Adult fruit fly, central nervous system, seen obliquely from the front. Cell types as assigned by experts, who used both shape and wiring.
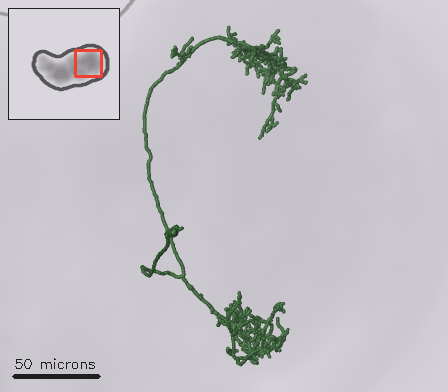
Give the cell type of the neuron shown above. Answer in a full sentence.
The cell type is M_smPNm1.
